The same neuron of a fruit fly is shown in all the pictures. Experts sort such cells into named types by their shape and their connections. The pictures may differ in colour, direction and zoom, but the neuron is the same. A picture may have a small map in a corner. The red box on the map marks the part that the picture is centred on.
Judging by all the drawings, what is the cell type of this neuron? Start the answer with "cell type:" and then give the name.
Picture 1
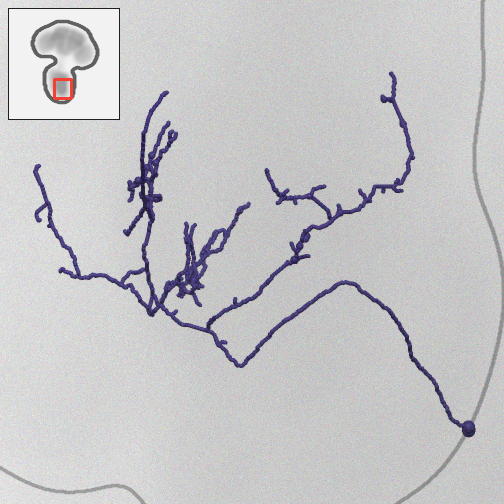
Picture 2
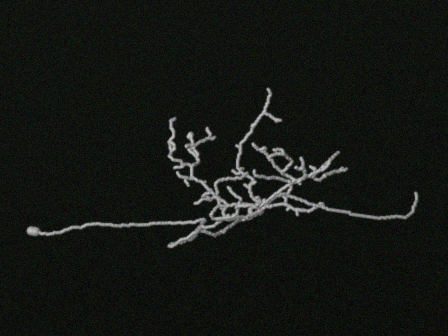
cell type: IN09B052_b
